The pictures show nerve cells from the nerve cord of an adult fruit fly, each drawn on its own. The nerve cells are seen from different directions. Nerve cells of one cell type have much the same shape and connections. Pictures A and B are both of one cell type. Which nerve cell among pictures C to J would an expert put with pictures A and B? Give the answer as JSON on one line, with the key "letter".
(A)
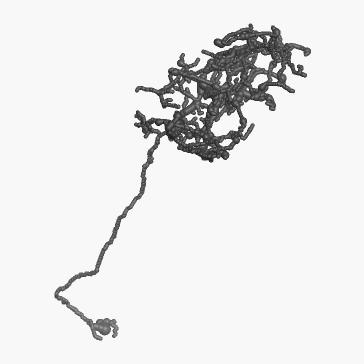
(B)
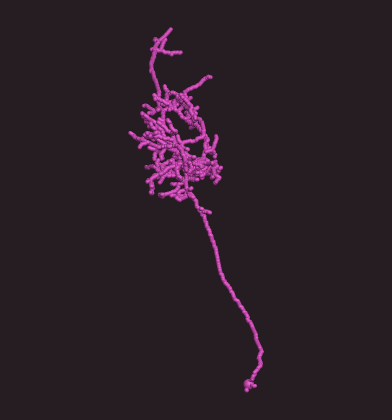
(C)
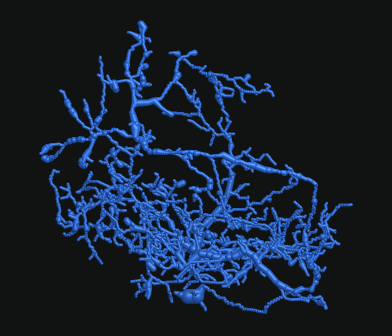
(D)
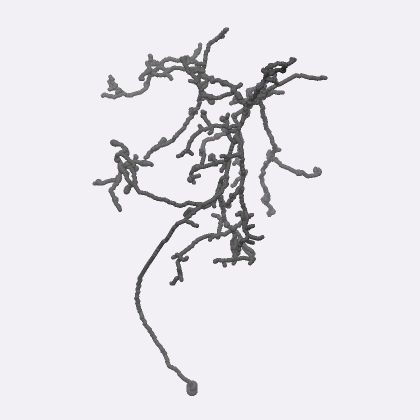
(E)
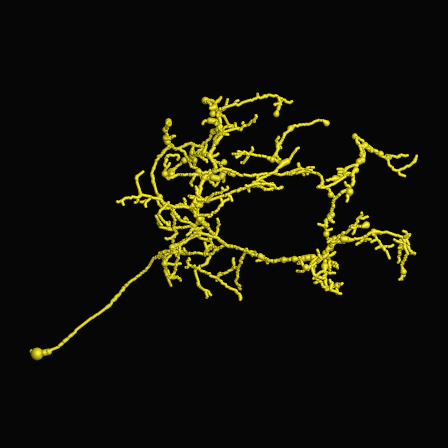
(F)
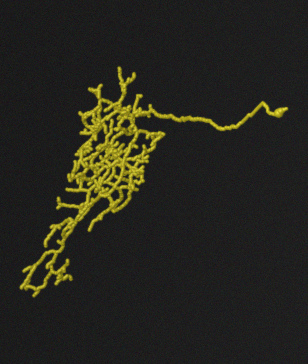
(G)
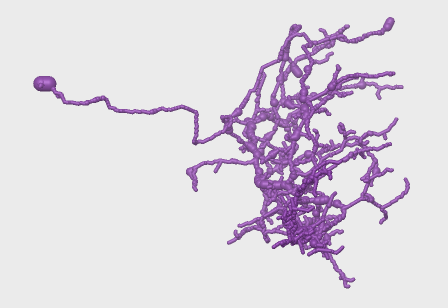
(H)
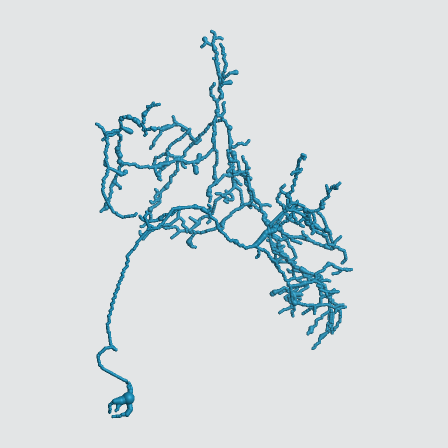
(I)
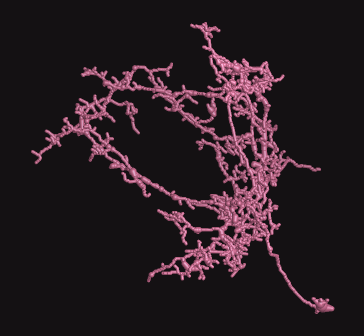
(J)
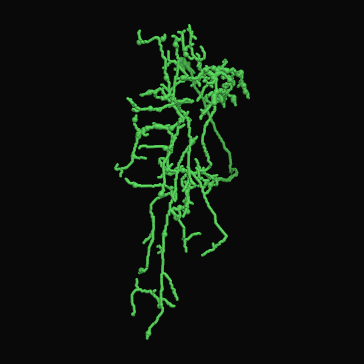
{"letter": "F"}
